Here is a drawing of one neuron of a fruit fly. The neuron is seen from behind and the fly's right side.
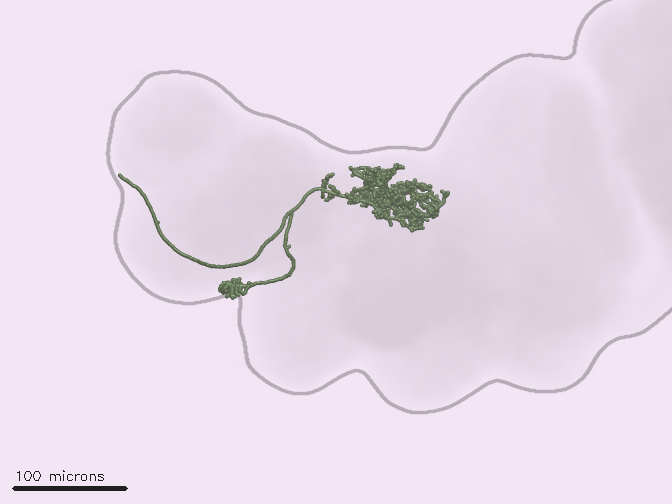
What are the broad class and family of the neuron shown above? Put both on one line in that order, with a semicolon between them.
motor neuron of the nerve cord; hemilineage 03B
